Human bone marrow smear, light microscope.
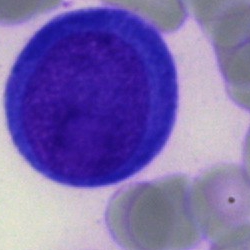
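Proerythroblast in a stained human bone marrow smear. Its outline seems round and smooth. The nucleus sits roughly in the centre, and I can follow cytoplasm around its whole circumference, though only as a narrow rim. No vacuoles appear in that cytoplasm.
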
